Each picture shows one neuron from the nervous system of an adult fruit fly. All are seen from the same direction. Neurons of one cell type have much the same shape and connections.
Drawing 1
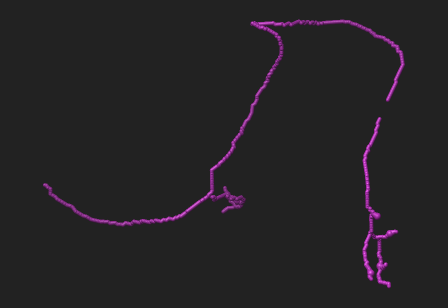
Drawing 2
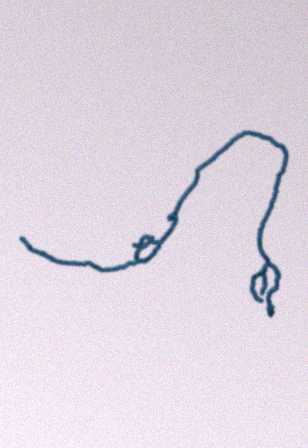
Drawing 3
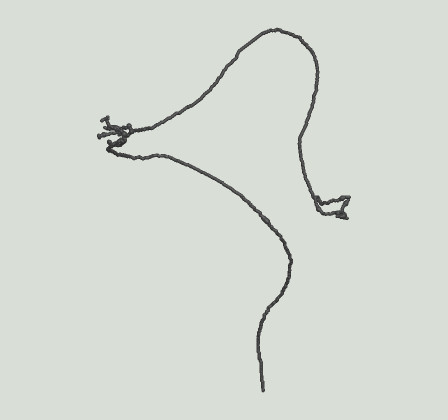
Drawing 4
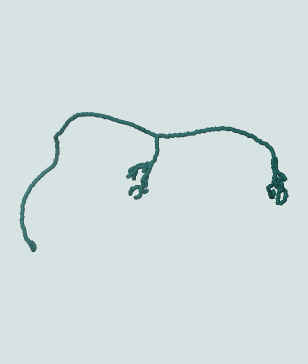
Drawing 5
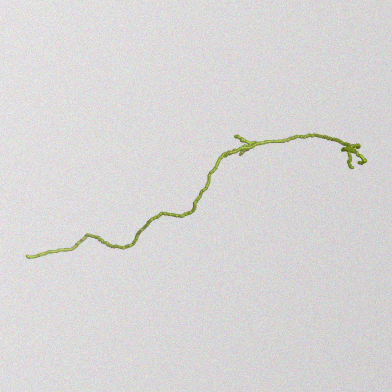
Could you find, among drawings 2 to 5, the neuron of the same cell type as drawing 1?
2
